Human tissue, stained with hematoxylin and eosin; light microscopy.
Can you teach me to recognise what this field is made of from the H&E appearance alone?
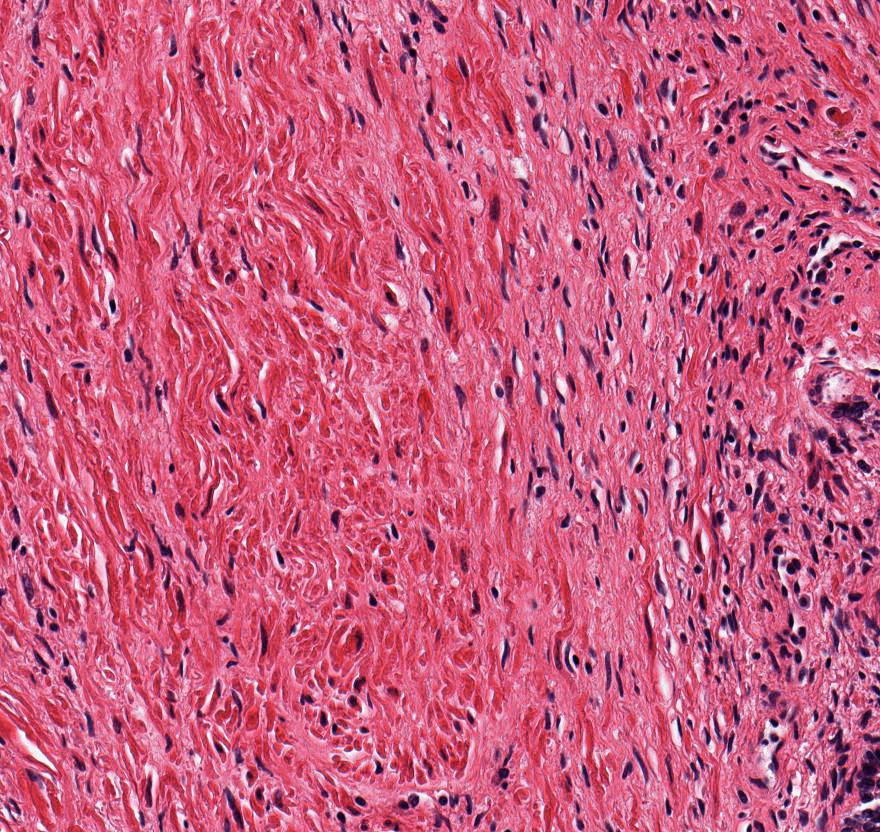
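Mainly fibromuscular stroma. Densely packed pink spindle-shaped elements fill the field in long bundles running mainly top to bottom. Background strongly eosinophilic, bright pink throughout.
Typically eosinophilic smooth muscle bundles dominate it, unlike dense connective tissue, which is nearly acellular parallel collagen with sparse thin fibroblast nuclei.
Most nuclei slender, elongated, dark, parallel to fibres. Nuclei more crowded and rounder at right edge than in left part.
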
